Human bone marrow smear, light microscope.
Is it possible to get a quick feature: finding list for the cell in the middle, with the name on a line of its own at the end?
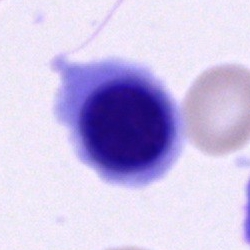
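Outline: irregular, drawn out into a tapering point at the upper left
Nucleus: placed toward the right side of the cell
Chromatin: dark purple, densely stained
Cytoplasm: widest on the upper-left side of the nucleus
Name: erythroblast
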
